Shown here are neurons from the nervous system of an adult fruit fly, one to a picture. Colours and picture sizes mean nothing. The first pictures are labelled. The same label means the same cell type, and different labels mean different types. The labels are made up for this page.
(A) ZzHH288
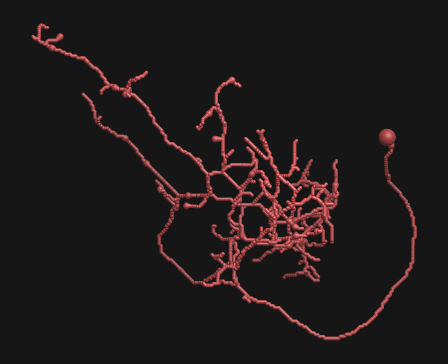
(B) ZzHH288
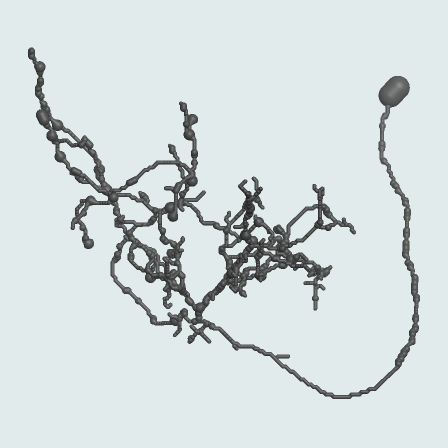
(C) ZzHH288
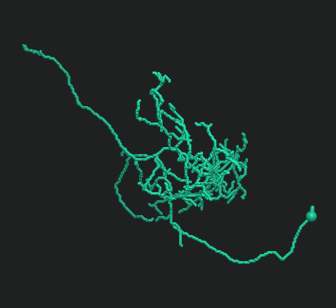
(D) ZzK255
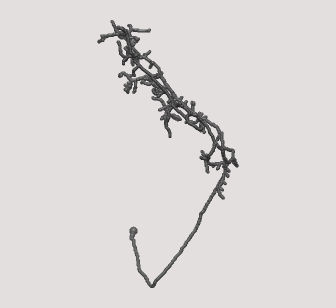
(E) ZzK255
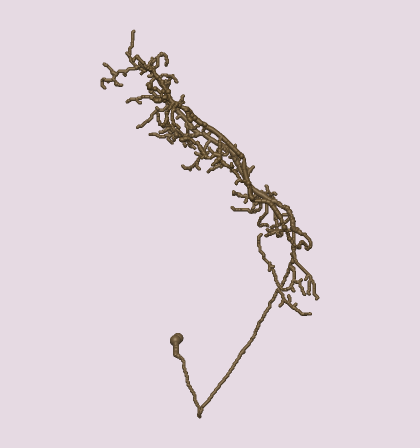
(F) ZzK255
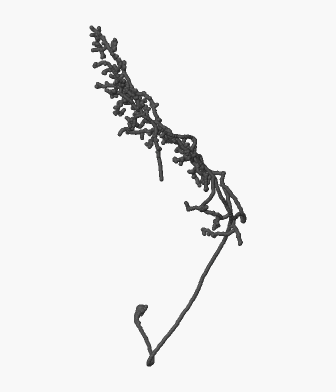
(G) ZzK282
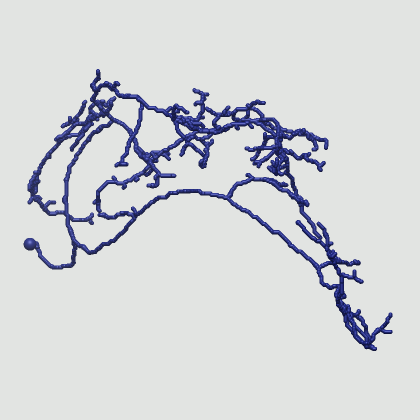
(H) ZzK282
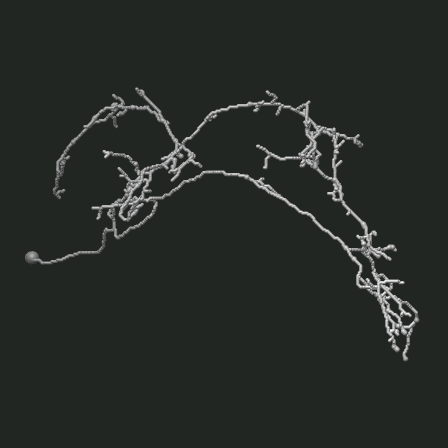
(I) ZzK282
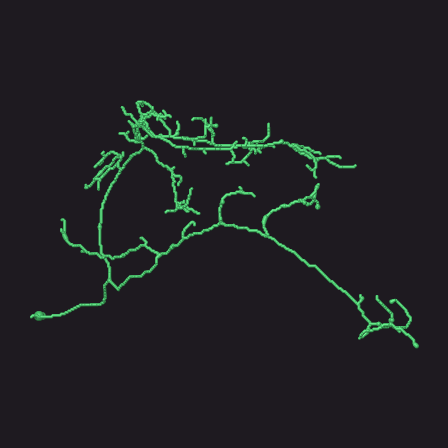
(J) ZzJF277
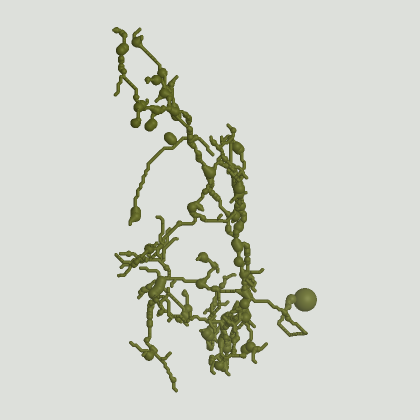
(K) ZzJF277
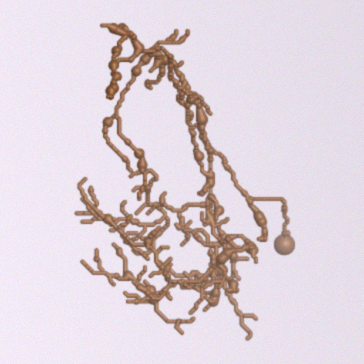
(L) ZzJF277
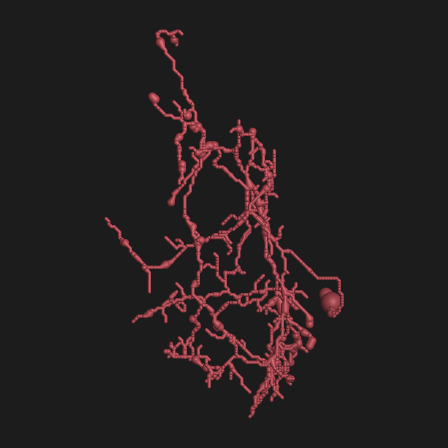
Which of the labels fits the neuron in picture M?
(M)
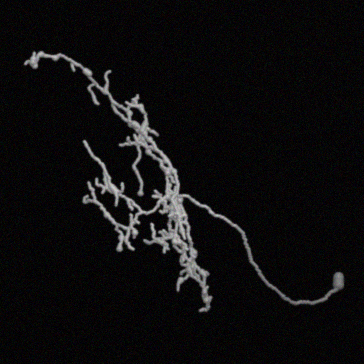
ZzJF277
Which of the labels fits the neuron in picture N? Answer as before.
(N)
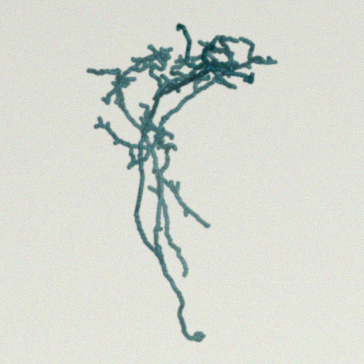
ZzK282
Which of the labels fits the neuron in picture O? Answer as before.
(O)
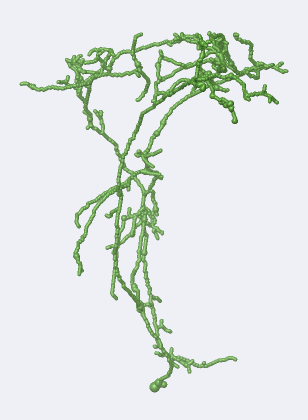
ZzK282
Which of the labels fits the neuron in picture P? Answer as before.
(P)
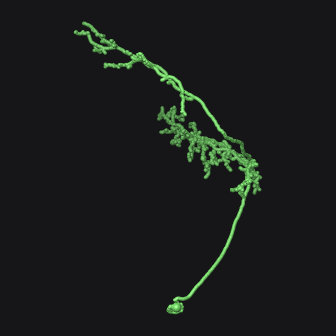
ZzK255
